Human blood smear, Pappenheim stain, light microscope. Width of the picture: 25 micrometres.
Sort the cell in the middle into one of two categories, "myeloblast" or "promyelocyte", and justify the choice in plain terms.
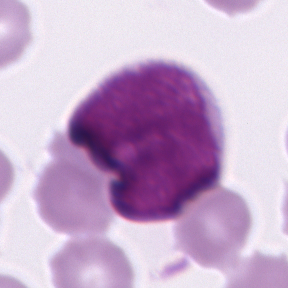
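This is a myeloblast. Taking the features in order, the outline comes first: it is irregular, with flattened stretches instead of a smooth circle, and the cell is about 14 micrometres across. Next, the nucleus takes up about 80% of the cell's area, and its chromatin is finely textured and evenly spread, with no coarse dark clumps. Last, the cytoplasm appears only as a thin pale greyish lilac rim, clearest along the right edge of the cell.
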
